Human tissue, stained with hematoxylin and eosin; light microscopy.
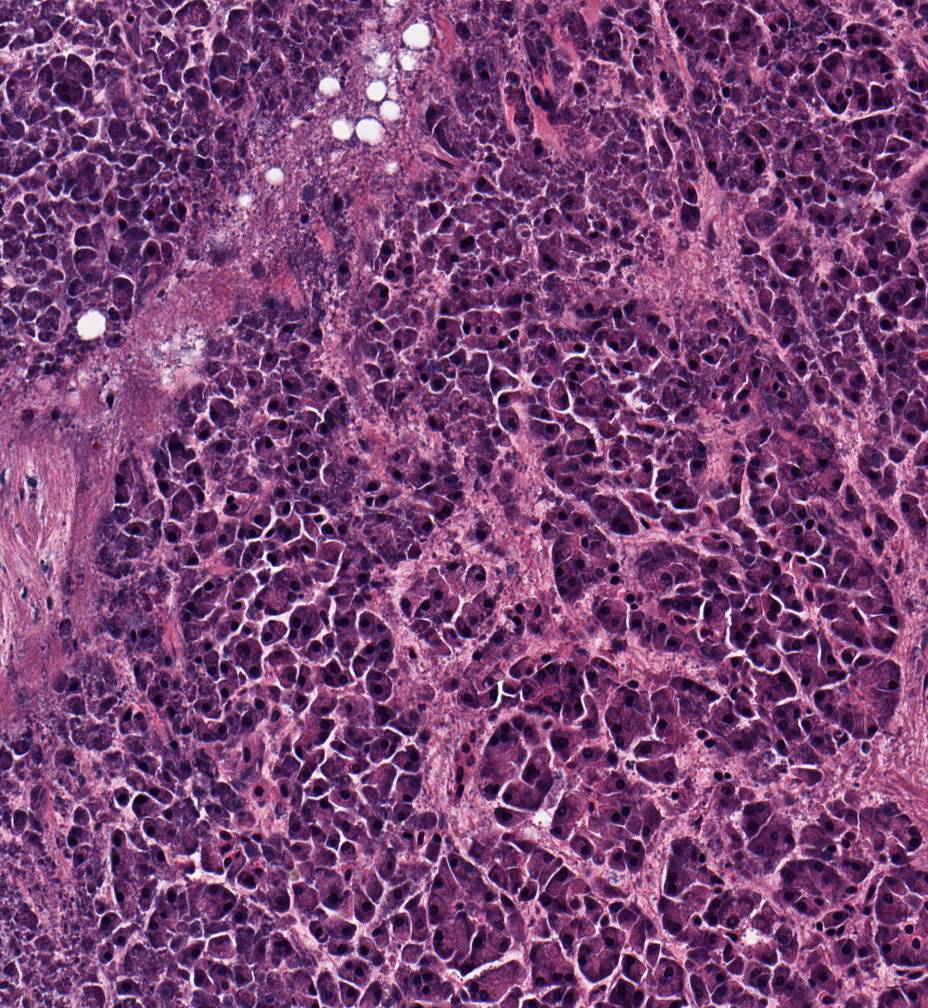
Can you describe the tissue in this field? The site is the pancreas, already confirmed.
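Solid nests and sheets of closely packed cells fill the field, divided by thin, branching strands of pale pink fibrous tissue. Each polygonal cell has a single round, dark-staining nucleus. The cytoplasm stains a dense purple rather than looking clear. No glands or open lumens form anywhere in the field.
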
